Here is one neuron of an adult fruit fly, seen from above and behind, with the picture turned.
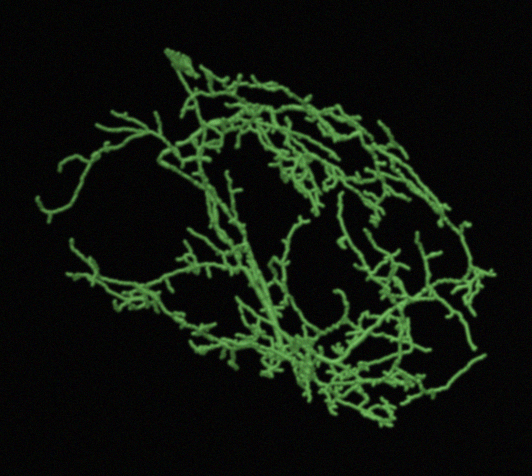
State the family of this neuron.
hemilineage 17A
